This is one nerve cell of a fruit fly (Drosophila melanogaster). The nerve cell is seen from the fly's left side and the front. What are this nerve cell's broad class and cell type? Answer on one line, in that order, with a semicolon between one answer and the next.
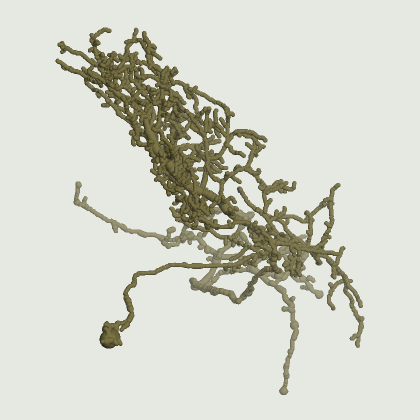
central-brain intrinsic neuron; LAL083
